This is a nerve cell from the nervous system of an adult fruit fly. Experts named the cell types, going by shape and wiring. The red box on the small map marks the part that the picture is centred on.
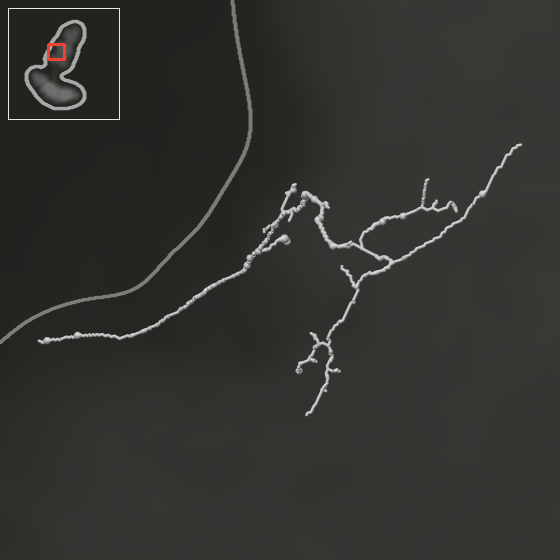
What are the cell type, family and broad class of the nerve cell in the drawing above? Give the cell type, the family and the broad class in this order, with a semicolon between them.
SNta06; class mechanosensory tactile; sensory neuron entering the nerve cord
